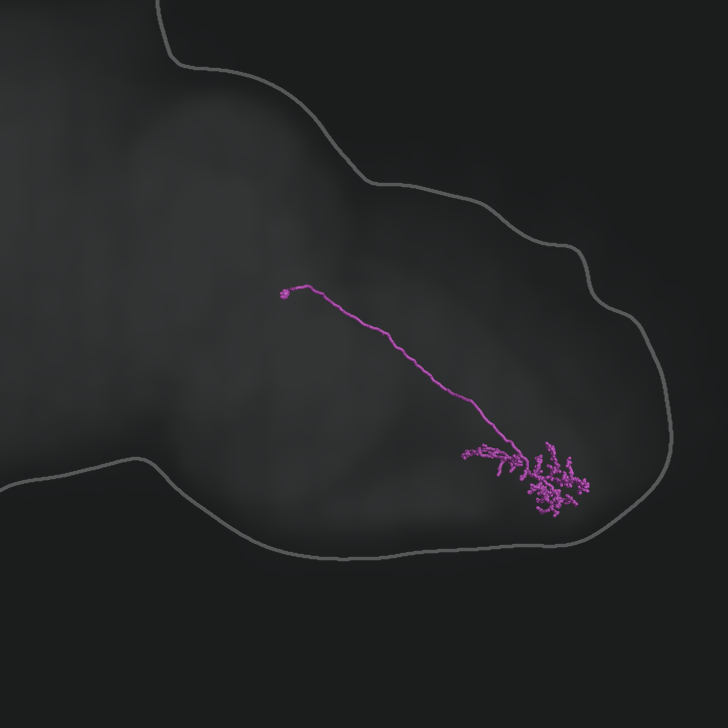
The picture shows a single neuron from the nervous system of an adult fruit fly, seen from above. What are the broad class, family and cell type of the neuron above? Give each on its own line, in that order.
optic-lobe intrinsic neuron
Cm
Cm15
